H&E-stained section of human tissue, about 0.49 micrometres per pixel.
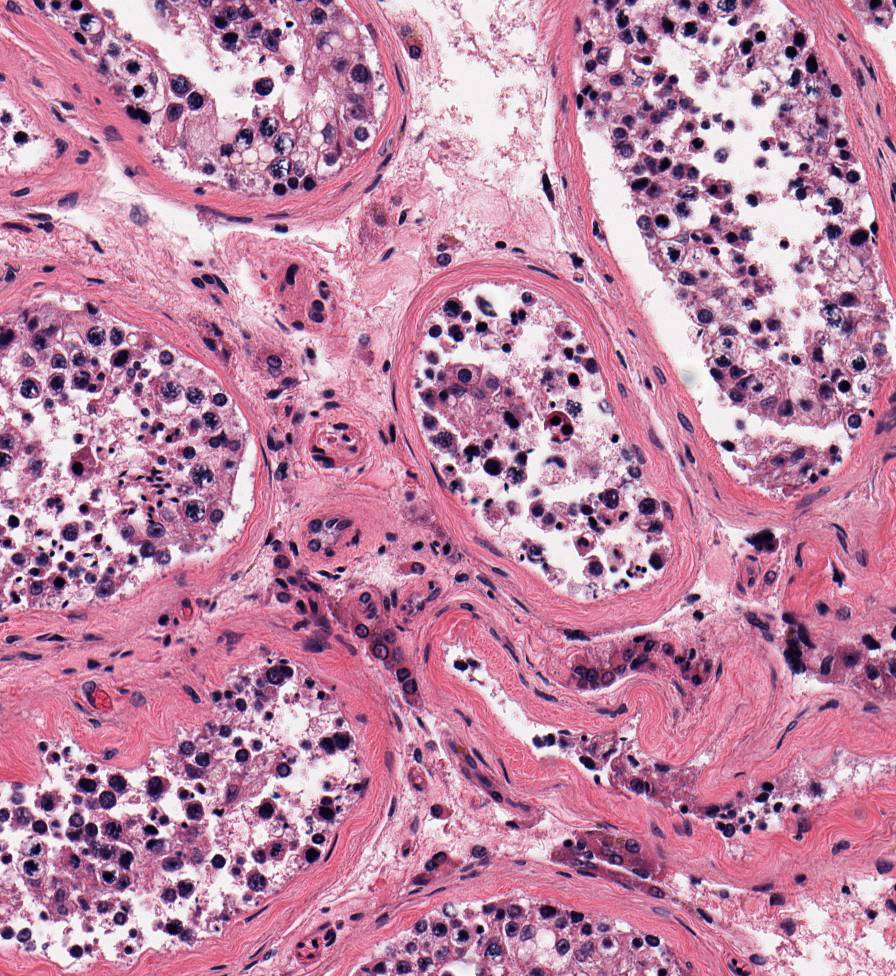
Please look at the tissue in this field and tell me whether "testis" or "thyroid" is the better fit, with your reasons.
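Testis is the answer.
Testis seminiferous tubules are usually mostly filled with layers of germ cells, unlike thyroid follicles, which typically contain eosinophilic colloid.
Here the tubules contain round cells with dark round nuclei, although these lie loosely scattered and detached in the lumen rather than in orderly layers. Each tubule is bounded by a thick, wavy, deeply eosinophilic fibrous wall containing flattened spindle-shaped nuclei. Small clusters of polygonal cells with abundant pink cytoplasm and round nuclei lie in the interstitium, mainly at the centre and right edge.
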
